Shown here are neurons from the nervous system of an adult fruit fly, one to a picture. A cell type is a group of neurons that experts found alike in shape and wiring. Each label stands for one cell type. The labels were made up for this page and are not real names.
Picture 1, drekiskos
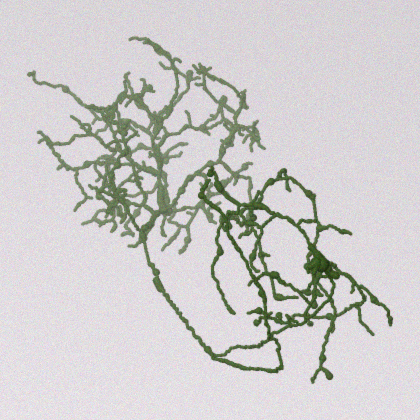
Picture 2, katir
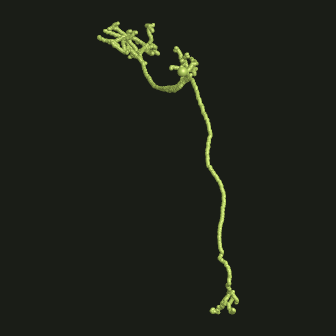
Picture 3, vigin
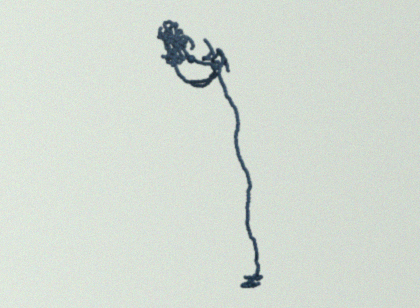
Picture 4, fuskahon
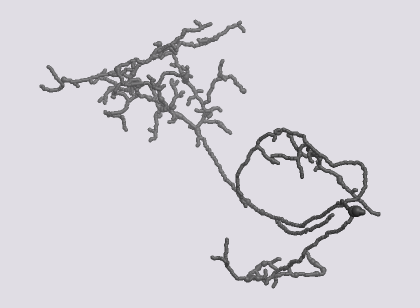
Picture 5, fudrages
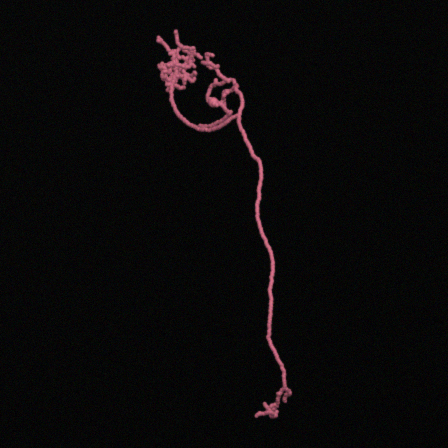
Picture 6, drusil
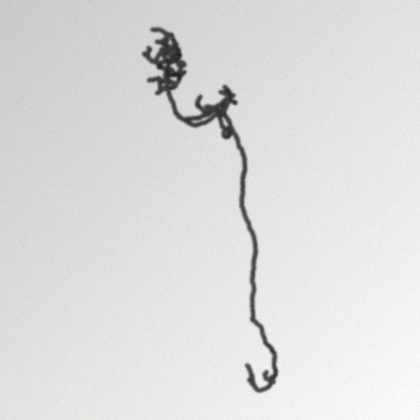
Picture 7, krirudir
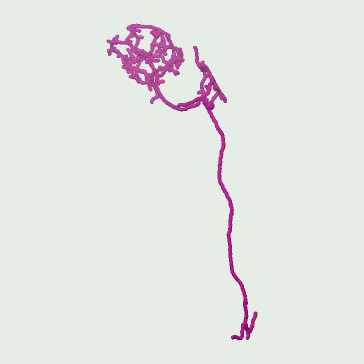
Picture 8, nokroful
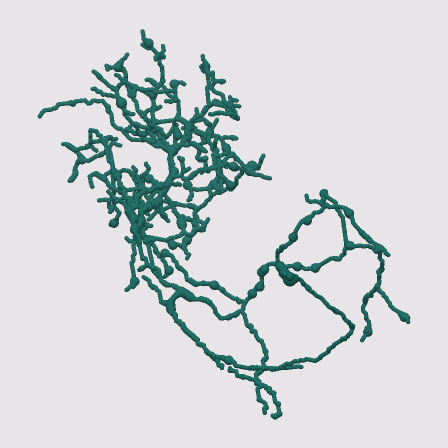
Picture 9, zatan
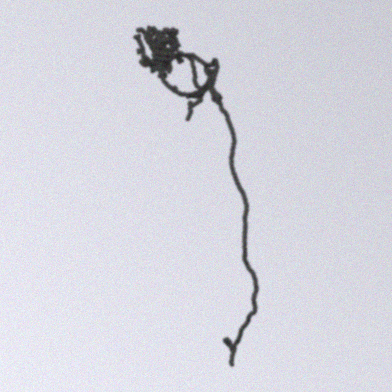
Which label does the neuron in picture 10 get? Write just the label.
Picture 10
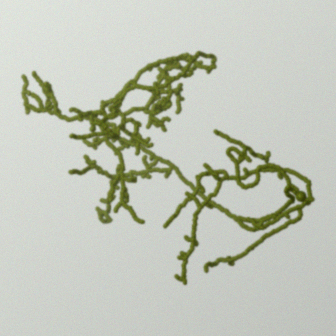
fuskahon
